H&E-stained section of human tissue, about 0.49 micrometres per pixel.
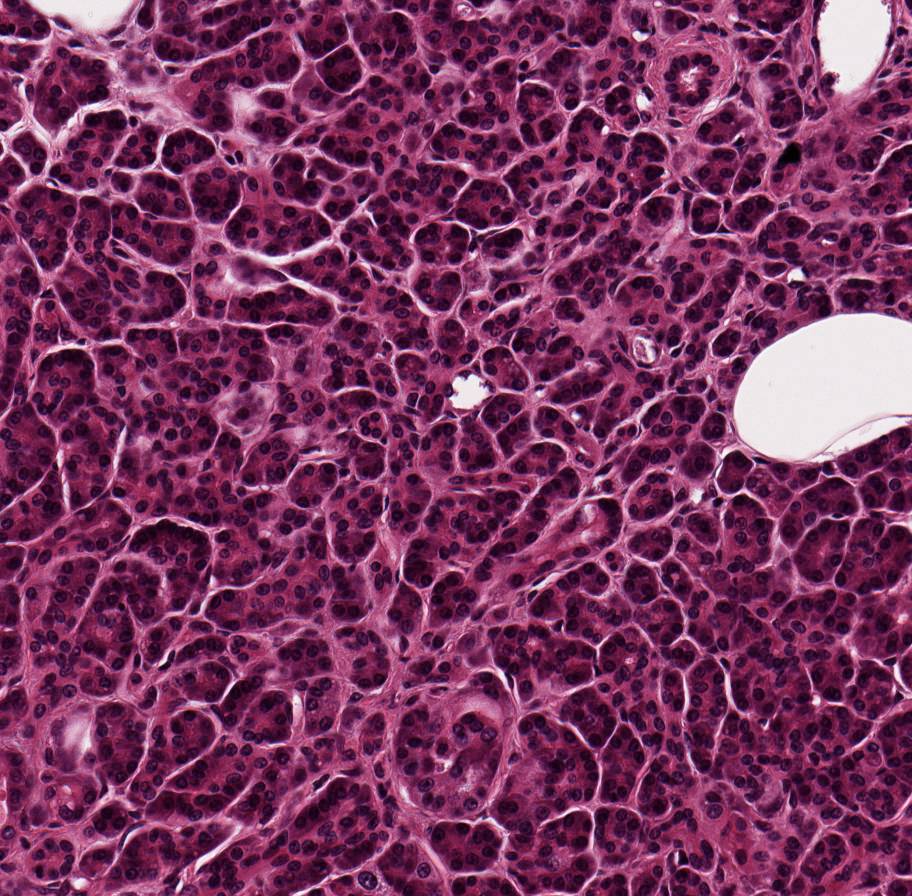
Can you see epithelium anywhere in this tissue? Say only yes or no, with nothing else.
Yes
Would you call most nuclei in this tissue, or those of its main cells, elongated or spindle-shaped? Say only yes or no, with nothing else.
No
